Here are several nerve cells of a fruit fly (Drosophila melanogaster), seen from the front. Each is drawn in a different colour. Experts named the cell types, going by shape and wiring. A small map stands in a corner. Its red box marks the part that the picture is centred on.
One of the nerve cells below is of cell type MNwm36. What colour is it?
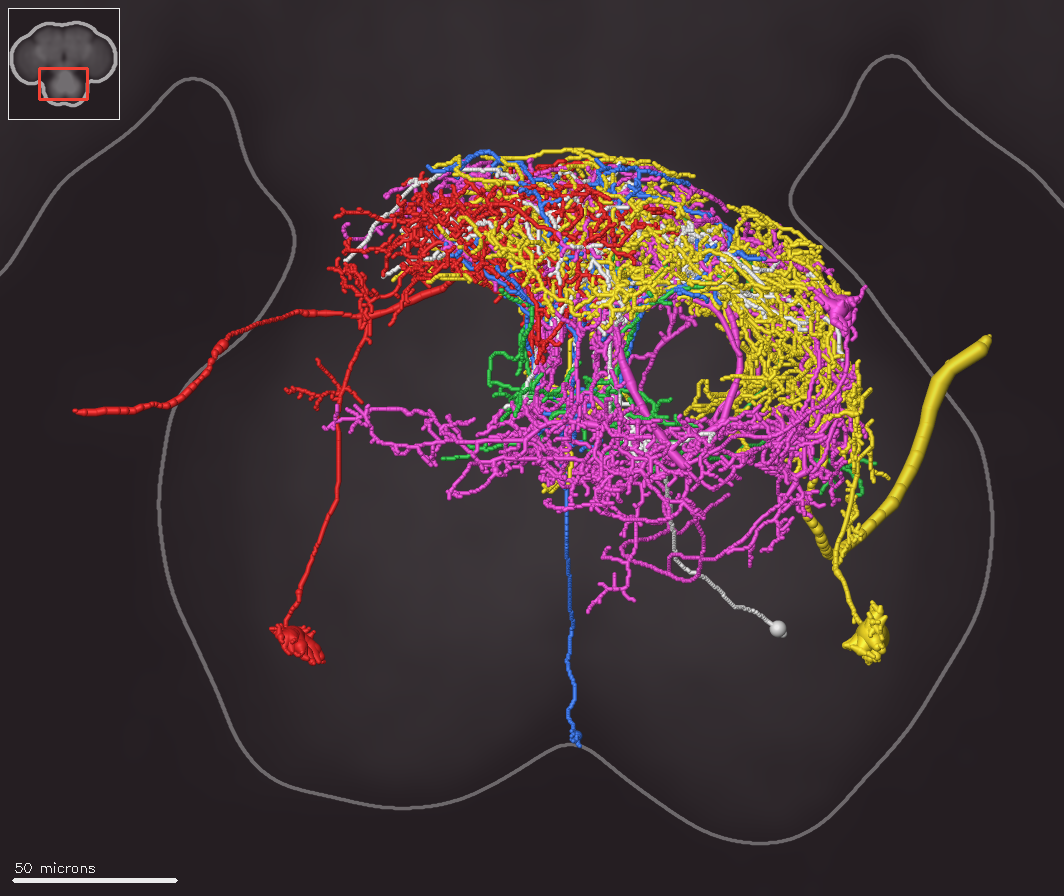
yellow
